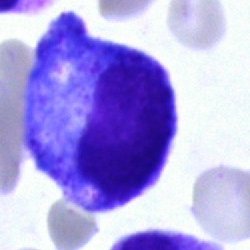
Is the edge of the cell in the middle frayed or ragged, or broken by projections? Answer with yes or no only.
Yes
